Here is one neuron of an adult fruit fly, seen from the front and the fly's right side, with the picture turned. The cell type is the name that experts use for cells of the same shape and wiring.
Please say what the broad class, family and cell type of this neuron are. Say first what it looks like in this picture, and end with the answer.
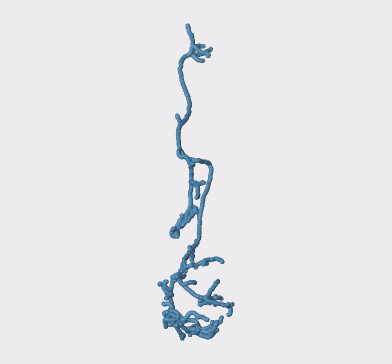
In this view it is more than twice as tall as it is wide. Its broad class is nerve-cord intrinsic neuron. The family is hemilineage 08B. The cell type is IN08B040.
